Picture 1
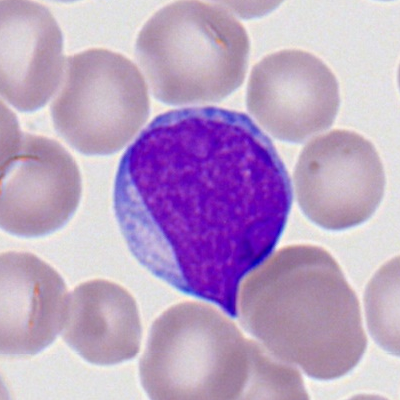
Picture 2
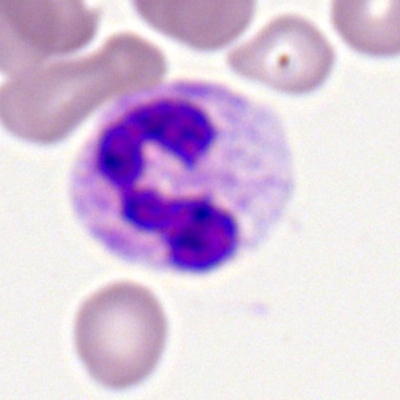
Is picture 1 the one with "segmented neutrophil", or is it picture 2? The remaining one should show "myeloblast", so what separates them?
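A myeloblast appears in picture 1, a segmented neutrophil in picture 2. The myeloblast has a single unlobed nucleus that fills most of the cell, with most of the cytoplasm lying as a crescent on the left side of the nucleus.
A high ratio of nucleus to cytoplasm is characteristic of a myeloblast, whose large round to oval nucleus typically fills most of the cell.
Its chromatin is mottled, with lighter and darker patches, and its cytoplasm shows no distinct granules.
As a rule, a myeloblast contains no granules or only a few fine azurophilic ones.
A red cell presses against its lower right edge. The segmented neutrophil, by contrast, has dense, dark purple chromatin and no visible nucleoli.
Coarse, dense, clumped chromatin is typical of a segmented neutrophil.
Its outline is round and smooth, and its cytoplasm is plentiful and pale pinkish-lilac, with fine, faint granules.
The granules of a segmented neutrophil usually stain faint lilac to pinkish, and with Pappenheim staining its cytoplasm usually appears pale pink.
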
